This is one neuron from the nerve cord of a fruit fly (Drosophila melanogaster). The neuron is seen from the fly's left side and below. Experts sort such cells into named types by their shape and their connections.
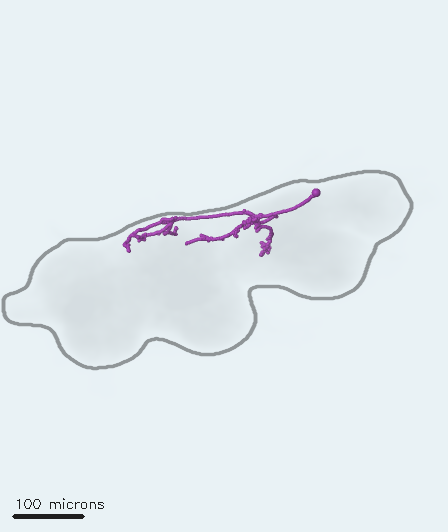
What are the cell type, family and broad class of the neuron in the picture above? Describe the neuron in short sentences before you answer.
By the scale bar it is about 300 microns wide in this view. As drawn here it is more than twice as wide as it is tall. It is of cell type IN03B091. The family is hemilineage 03B. This is a nerve-cord intrinsic neuron.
